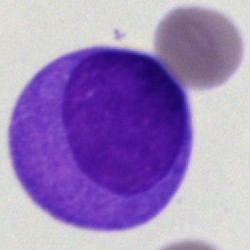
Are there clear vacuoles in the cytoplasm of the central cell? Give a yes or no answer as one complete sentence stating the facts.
No, clear vacuoles are not present; its cytoplasm shows no vacuoles.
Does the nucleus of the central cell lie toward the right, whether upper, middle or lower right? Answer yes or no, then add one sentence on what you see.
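Yes. The nucleus sits off-centre toward the upper right of the cell.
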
